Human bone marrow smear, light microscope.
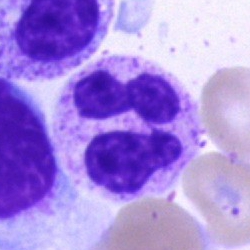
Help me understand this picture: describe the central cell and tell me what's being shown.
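Its outline is smoothly round. Within the nucleus the chromatin appears dark purple and coarsely clumped, and no nucleoli can be made out. This is a segmented neutrophil.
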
